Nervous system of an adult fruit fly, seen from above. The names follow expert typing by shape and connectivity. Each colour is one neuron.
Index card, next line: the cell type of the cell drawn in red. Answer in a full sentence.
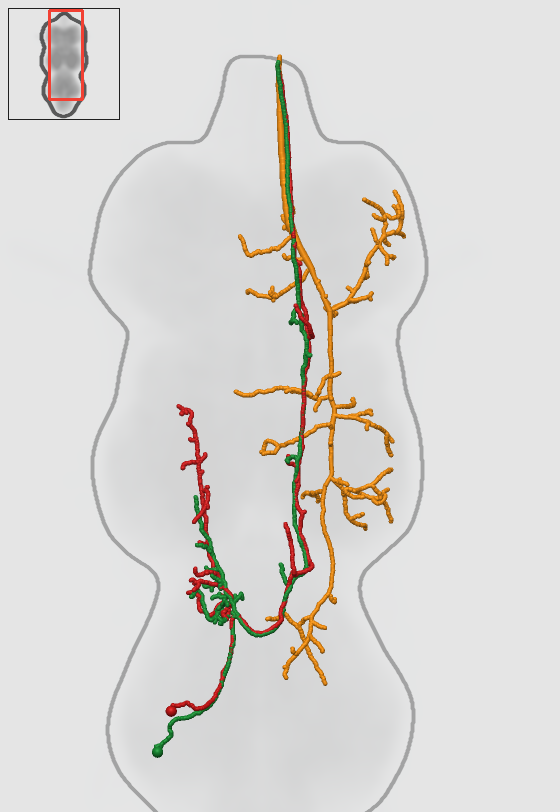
The cell type is AN07B089.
